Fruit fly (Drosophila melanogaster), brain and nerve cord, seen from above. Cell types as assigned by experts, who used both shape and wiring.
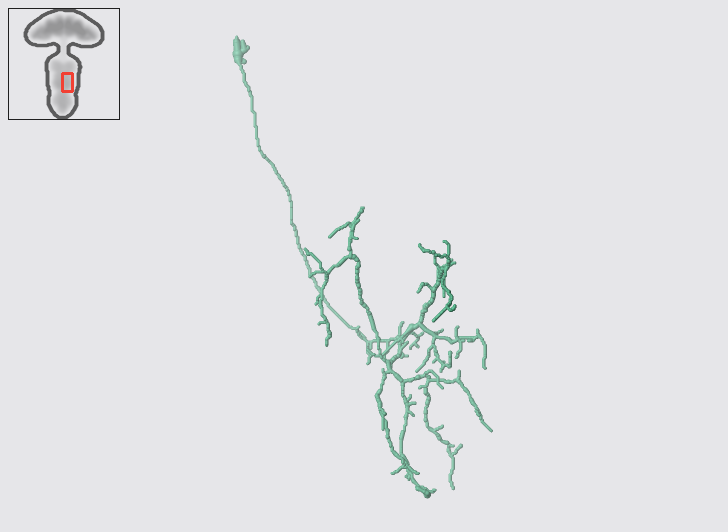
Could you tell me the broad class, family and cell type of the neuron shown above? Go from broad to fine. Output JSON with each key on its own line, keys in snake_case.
{
 "broad_class": "nerve-cord intrinsic neuron",
 "family": "hemilineage 13B",
 "cell_type": "IN13B033"
}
